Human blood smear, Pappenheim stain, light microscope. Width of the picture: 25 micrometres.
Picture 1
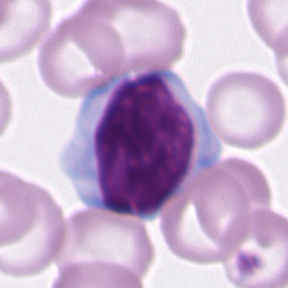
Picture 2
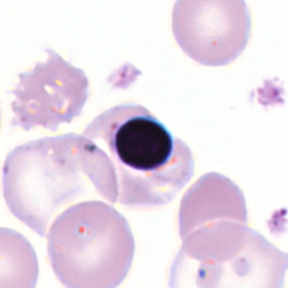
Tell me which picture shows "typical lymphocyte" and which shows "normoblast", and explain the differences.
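The typical lymphocyte is in picture 1, and the normoblast is in picture 2. First, cytoplasm colour: pale blue in picture 1, but pale pinkish-grey in picture 2, close to the tint of the neighbouring red cells.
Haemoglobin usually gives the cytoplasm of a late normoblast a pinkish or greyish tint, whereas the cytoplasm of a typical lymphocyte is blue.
Second, chromatin: in picture 1 it is dark purple and coarsely clumped; in picture 2 it is dense and almost uniformly purple-black, with hardly any visible structure.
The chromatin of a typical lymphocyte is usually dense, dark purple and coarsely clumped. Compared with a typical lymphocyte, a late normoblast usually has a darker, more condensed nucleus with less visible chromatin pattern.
Third, outline: irregular and somewhat angular rather than smoothly round in picture 1, smooth and without surface projections in picture 2. Fourth, measurements in picture 1: the cell is about 13 micrometres across, and its oval nucleus, about 13 by 9 micrometres, fills about 60% of the cell's area. Fifth, what the two share: neither nucleus shows nucleoli, and neither cytoplasm holds granules, picture 2 having no purple granules and picture 1 no visible granules and no vacuoles.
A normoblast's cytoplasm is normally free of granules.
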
